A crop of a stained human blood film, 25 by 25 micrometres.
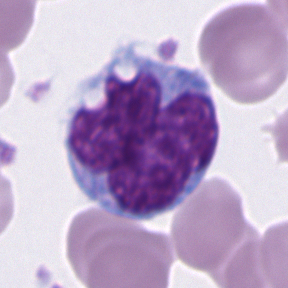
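Monocyte, central cell of a stained peripheral blood smear. Roughly oval outline, ragged at the upper left, with fine wispy strands of cytoplasm fraying out from the top edge. Cytoplasm pale grey-blue. Two clear vacuoles sit at the upper left edge of the nucleus, which is about 13 micrometres across and fills about 70% of the cell's area.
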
